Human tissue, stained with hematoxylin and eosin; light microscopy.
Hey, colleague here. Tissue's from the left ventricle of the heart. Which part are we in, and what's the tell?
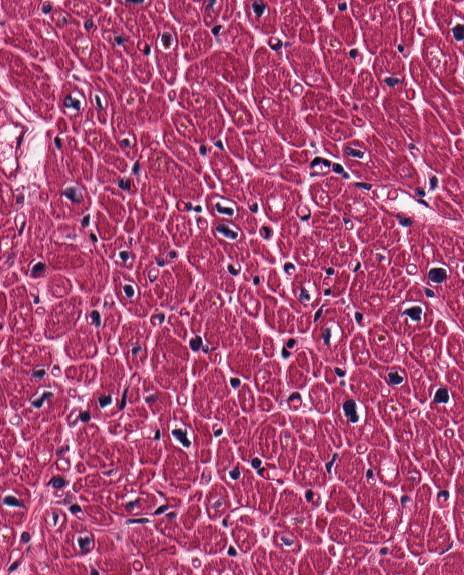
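Myocardium, I think, on balance. The fibre cytoplasm is a deep pink-red with eosin, and the nuclei sit centrally.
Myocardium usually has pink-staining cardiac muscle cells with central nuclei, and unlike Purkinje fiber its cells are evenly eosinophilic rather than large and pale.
Between the fibres I see only thin, delicate connective tissue with small flattened nuclei. Many central nuclei do sit in a pale, clear halo of cytoplasm, and there are no fat cells.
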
